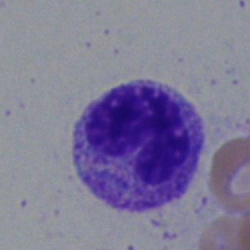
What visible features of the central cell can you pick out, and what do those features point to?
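You'll notice the cytoplasm sits mostly at the lower left, packed full of purple granules. The outline is round and the chromatin stains dark purple. Call it a band neutrophil.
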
